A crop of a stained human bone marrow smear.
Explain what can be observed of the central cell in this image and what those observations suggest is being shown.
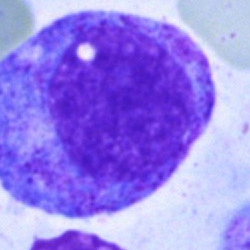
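Notice how finely granular the chromatin is, with no large dark clumps. Fine purple granules are scattered through the cytoplasm. The nucleus has one small round clear hole near its top, and the cytoplasm just to its left is paler. This is a promyelocyte.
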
